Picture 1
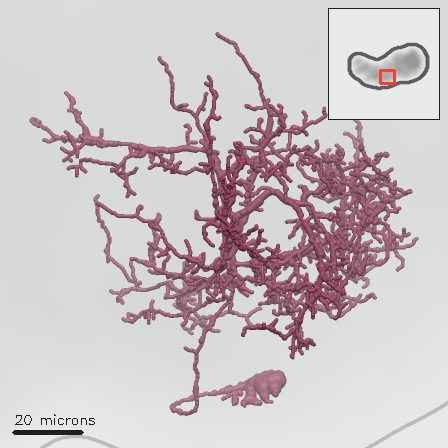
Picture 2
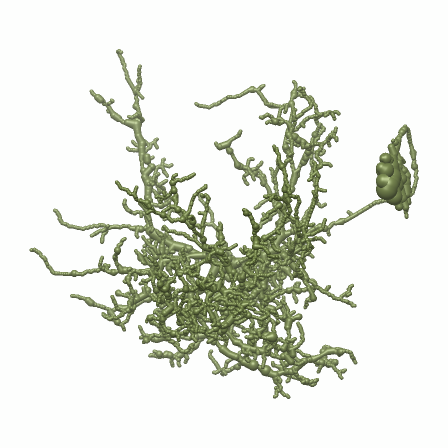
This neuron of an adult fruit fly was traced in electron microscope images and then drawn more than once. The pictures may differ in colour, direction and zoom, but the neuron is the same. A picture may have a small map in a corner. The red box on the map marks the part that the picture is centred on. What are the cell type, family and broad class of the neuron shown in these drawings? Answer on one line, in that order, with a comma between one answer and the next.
IN13A009, hemilineage 13A, nerve-cord intrinsic neuron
